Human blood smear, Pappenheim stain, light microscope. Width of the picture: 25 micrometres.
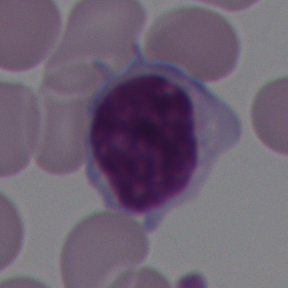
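Typical lymphocyte, the nucleated cell at the centre. Notice that its outline is irregular and angular rather than smoothly round, with thin pointed projections sticking out from the upper edge. The nucleus sits off-centre toward the left, and the rim of cytoplasm is wider on its right than on its left.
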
